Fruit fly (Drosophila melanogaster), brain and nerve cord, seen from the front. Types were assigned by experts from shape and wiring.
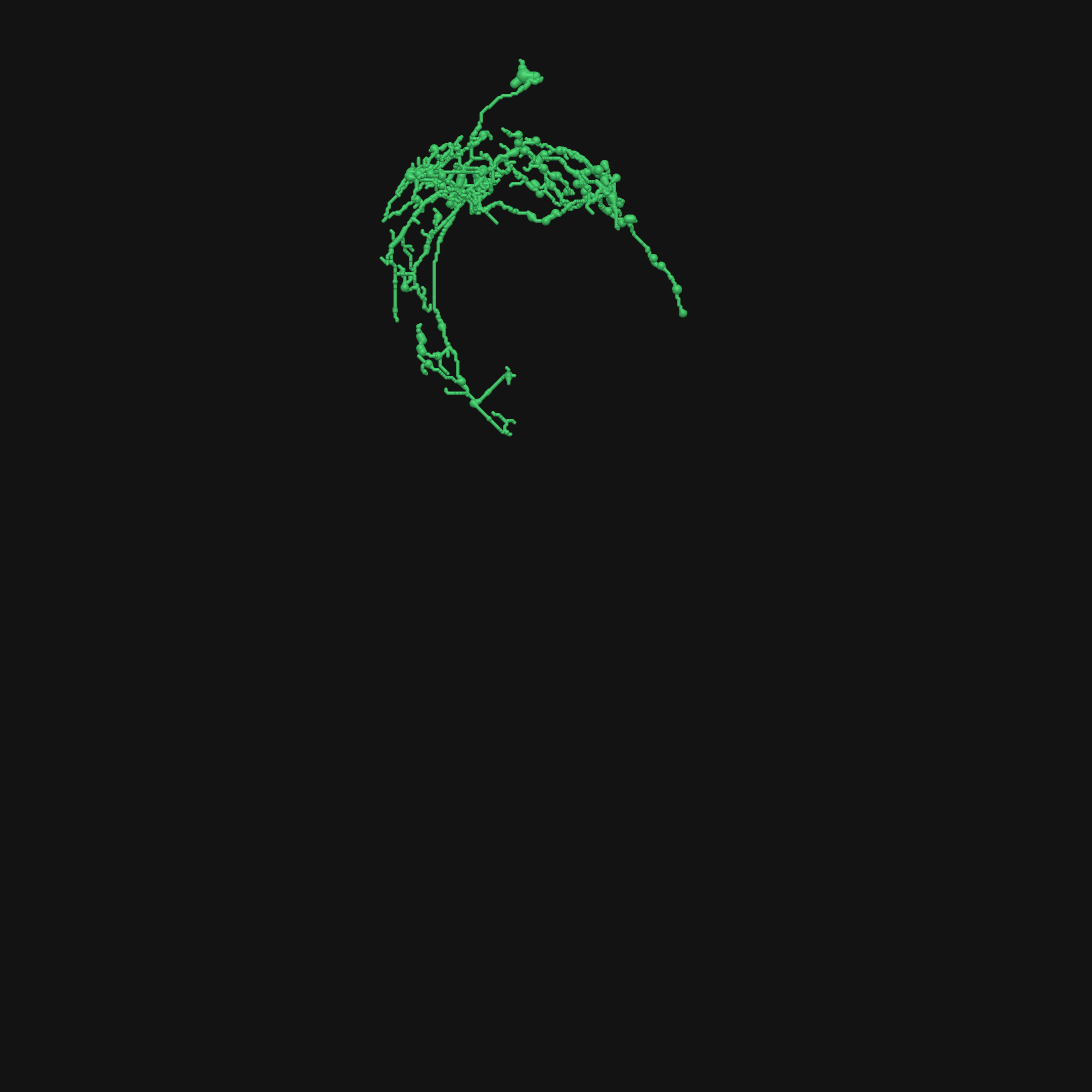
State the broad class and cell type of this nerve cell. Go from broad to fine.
nerve-cord intrinsic neuron; INXXX374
